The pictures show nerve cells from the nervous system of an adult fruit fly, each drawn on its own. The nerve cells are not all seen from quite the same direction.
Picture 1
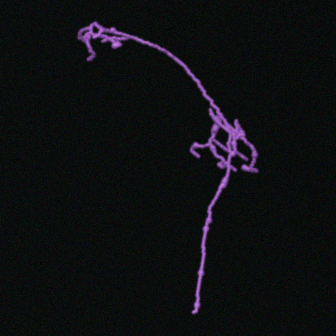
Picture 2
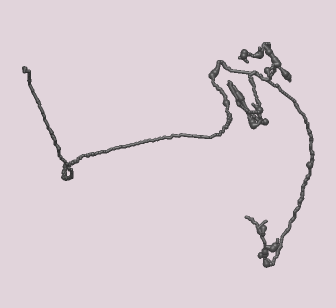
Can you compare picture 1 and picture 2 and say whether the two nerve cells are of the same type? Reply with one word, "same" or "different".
different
